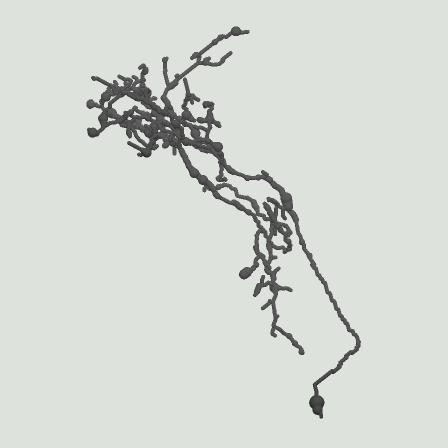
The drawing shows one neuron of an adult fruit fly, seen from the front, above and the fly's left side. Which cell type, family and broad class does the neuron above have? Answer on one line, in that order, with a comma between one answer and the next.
CRE056, hemilineage EBa1, central-brain intrinsic neuron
